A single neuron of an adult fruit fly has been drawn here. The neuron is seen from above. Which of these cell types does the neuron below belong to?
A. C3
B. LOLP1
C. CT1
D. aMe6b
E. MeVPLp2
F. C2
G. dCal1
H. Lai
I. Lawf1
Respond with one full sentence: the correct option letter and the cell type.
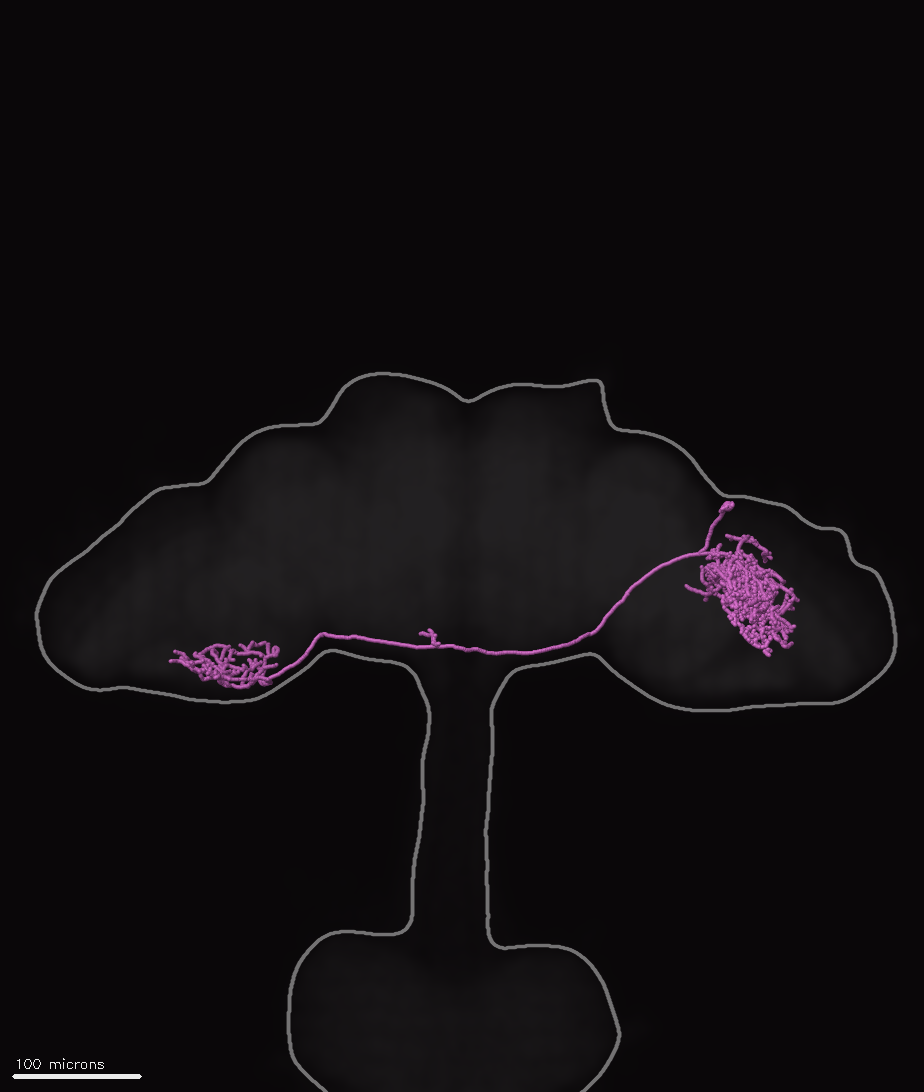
The type of cell that the neuron represents is MeVPLp2, option E.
